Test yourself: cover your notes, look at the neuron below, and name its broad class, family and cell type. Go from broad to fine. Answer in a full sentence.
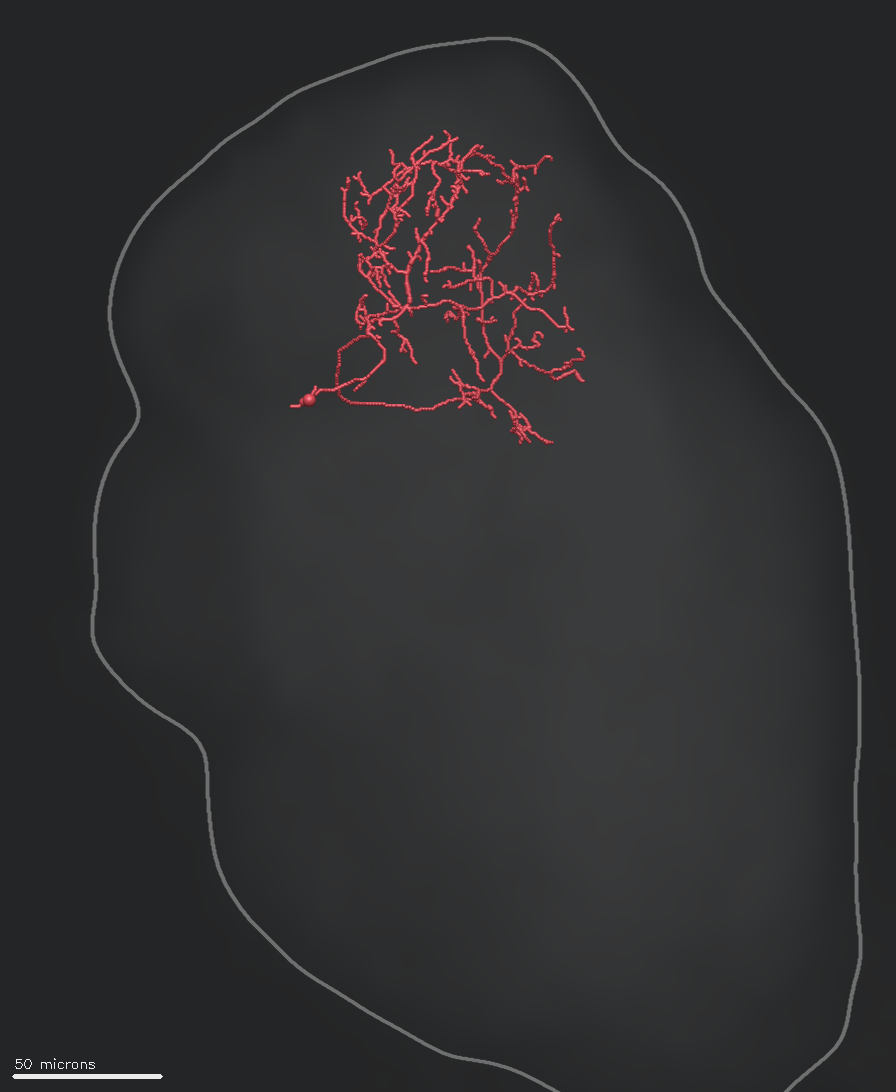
A central-brain intrinsic neuron of hemilineage SLPa&l1_anterior, type CB3908.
